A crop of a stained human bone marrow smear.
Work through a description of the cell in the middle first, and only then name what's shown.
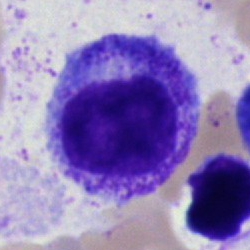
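First, the outline: roughly round, with a slightly irregular, bumpy edge. A moderate rim of bluish-purple cytoplasm surrounds the nucleus, widest above it, and just above the nucleus there's a paler area. Small dark purple granules are scattered through the cytoplasm. So I'd call this a myelocyte.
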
